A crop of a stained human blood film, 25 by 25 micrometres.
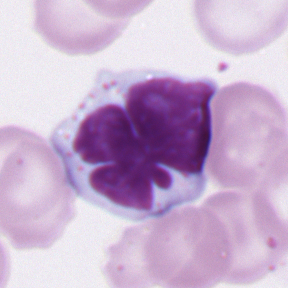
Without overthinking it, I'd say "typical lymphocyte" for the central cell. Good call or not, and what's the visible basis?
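I'd call this one a large granular lymphocyte rather than a typical lymphocyte. The deciding thing is the scatter of a few small pinkish-red granules in the pale greyish blue cytoplasm.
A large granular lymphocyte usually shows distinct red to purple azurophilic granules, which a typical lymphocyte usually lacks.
The chromatin, dark purple and dense throughout the nucleus, would not count against typical lymphocyte.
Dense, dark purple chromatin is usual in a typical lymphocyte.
Beyond that, no nucleoli can be seen, the outline is irregular and angular rather than round, and a red cell touches the right edge.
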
